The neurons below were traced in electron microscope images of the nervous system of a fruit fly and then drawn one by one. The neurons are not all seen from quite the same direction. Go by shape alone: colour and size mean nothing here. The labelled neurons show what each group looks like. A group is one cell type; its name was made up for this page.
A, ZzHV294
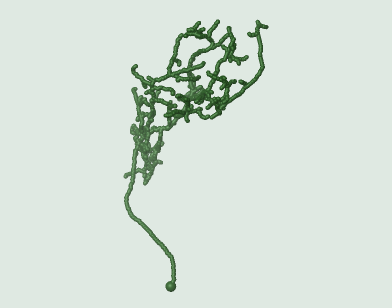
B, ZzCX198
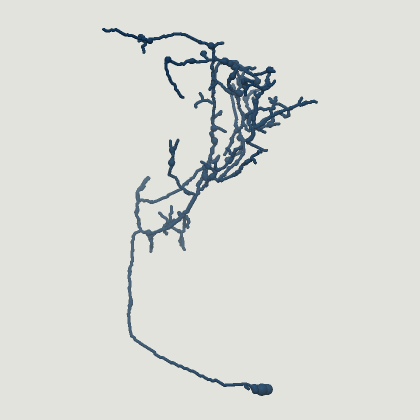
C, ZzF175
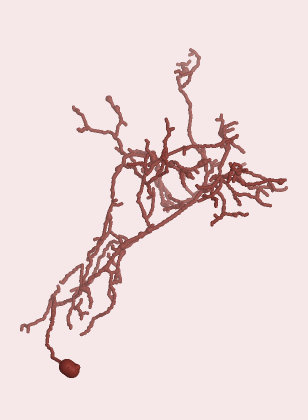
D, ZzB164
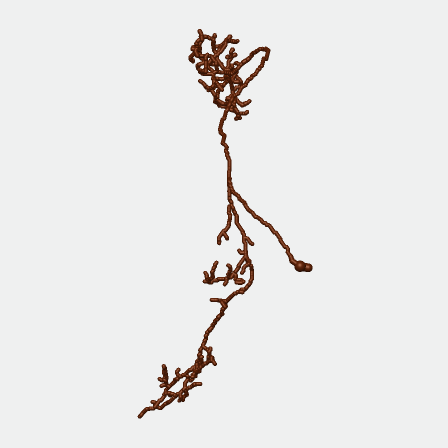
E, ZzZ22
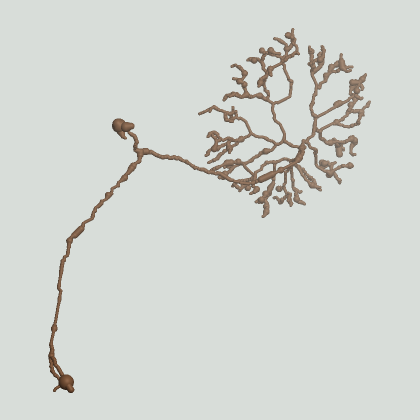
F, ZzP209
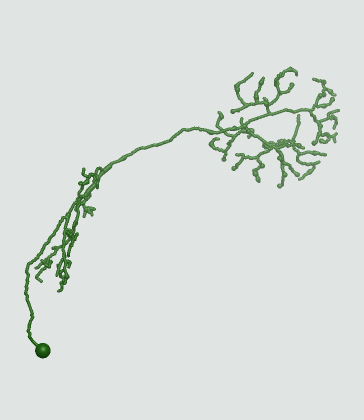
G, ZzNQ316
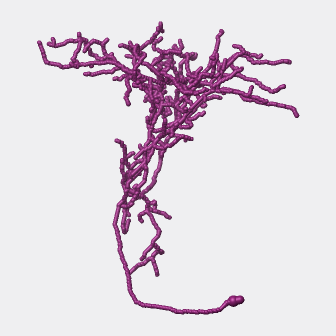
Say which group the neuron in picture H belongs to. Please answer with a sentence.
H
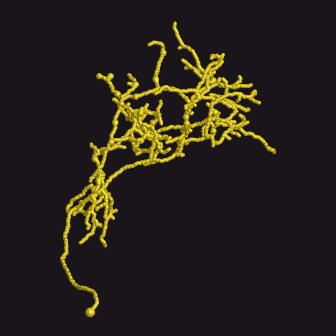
It belongs to ZzF175.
